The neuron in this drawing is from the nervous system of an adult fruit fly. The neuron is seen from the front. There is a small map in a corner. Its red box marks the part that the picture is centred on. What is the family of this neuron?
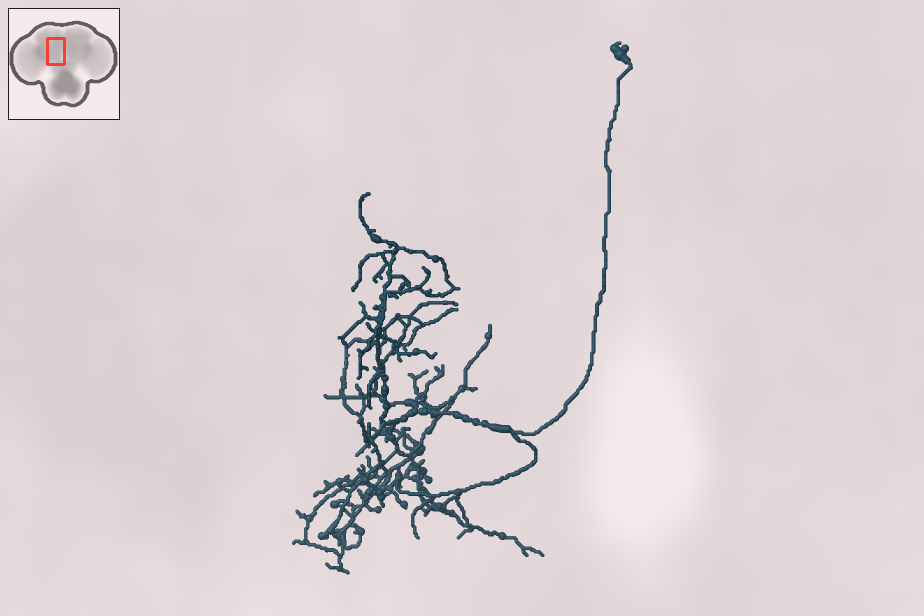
hemilineage DM1_antero_ventral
